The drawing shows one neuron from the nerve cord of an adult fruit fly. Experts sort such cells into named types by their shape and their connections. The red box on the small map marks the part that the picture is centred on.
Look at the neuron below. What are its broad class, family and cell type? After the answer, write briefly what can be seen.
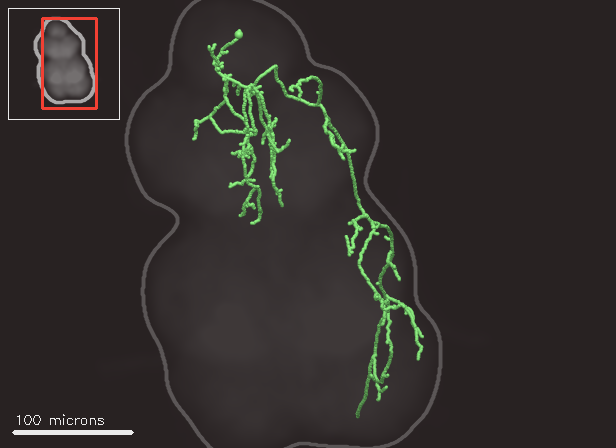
This is an ascending neuron. The family is hemilineage 19B. It is of cell type AN19B051. By the scale bar it is about 350 microns tall in this view. As drawn here it is taller than it is wide.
